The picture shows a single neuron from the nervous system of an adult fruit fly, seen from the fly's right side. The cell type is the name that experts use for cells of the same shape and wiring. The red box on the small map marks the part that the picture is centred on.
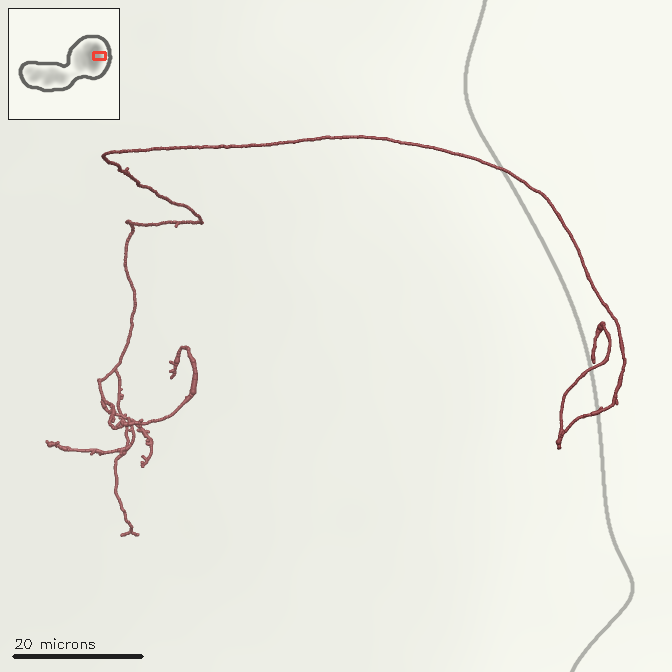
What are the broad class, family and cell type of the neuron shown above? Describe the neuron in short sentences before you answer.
The drawing shows no cell body. By the scale bar it is about 90 microns wide in this view. It is a sensory neuron entering the brain. Its family is called class olfactory. It is of cell type ORN_VA1d.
